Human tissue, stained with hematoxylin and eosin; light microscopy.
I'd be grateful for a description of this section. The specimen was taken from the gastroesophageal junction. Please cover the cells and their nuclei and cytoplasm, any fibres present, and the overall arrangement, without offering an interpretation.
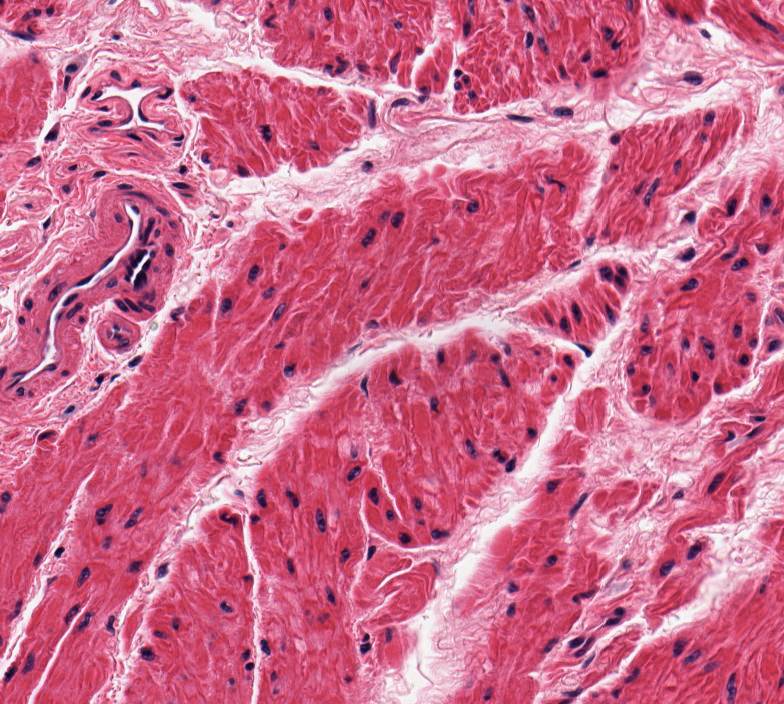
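Starting with composition, the field consists of bundles of pink muscle fibres divided by paler strands of connective tissue. As for orientation, in the centre and lower part the fibres run mainly diagonally, from lower left toward upper right. Turning to the nuclei, they are dark purple and oval and lie within the fibres, well away from their edges. Finally, fibre cytoplasm is abundant and deep pink.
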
